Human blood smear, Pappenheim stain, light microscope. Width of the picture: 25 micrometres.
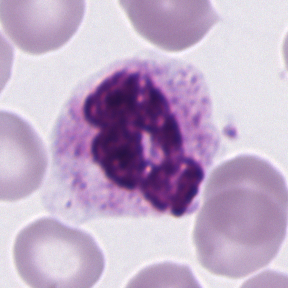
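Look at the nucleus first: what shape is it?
It is lobed and curves around a small clear gap in its middle; it measures about 14 by 8 micrometres, and its chromatin is dark purple and coarsely clumped.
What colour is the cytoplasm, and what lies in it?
It is pale pinkish-lilac, with small purple-pink granules scattered through it.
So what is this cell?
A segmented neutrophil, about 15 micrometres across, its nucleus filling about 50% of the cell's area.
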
